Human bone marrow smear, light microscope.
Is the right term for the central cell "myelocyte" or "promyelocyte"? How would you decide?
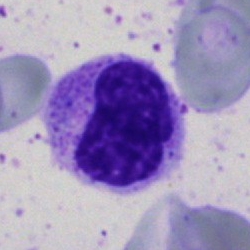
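It's a myelocyte. What settles it is the granules: the cytoplasm holds many fine purple granules.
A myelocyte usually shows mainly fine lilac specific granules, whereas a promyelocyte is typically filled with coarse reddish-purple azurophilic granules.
Otherwise, the kidney-shaped nucleus, notched on its upper left side, lies toward the right, leaving a wider band of cytoplasm on the left; its dark purple chromatin is clumped, with small paler patches between the clumps.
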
